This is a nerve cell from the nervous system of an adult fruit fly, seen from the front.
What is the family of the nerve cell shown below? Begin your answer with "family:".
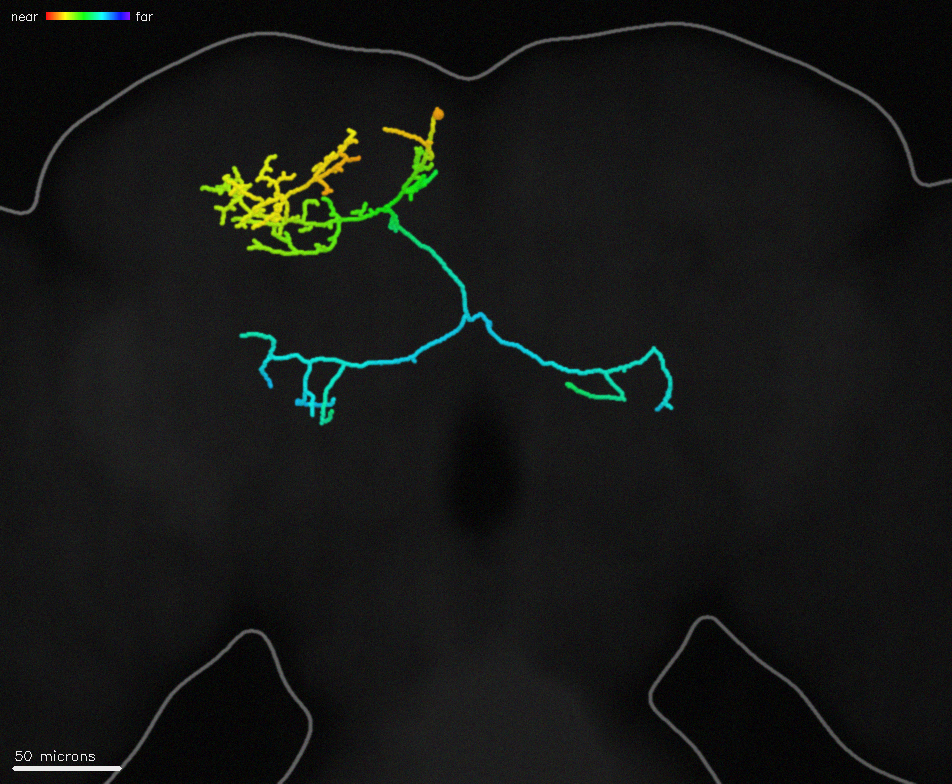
family: hemilineage SMPad2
